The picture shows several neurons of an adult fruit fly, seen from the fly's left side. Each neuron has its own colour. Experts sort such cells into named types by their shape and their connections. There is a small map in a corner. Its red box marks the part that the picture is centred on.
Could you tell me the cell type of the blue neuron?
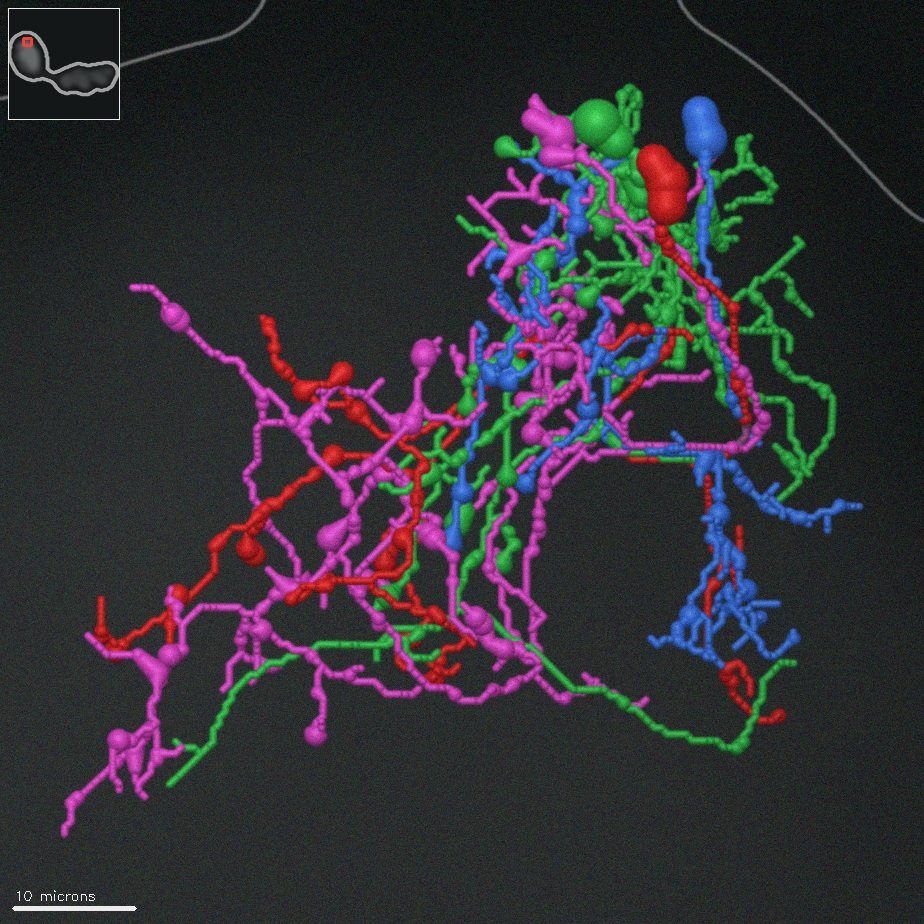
CB1406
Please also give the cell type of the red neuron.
CB4134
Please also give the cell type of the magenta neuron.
CB2814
